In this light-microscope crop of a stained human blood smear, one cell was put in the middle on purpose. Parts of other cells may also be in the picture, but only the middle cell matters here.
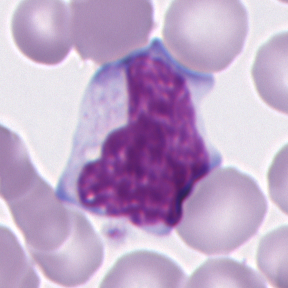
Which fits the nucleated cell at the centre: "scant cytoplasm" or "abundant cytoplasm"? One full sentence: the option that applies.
Its nucleus is set within plentiful cytoplasm.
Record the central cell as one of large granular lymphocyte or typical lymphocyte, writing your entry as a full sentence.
The centrally positioned cell in the crop represents a large granular lymphocyte.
